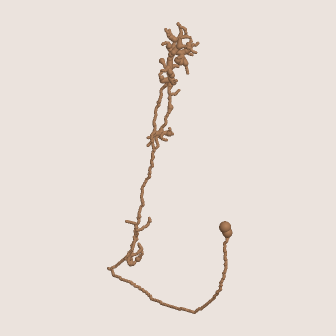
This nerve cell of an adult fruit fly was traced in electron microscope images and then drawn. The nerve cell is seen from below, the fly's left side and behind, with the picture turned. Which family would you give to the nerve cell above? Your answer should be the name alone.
C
